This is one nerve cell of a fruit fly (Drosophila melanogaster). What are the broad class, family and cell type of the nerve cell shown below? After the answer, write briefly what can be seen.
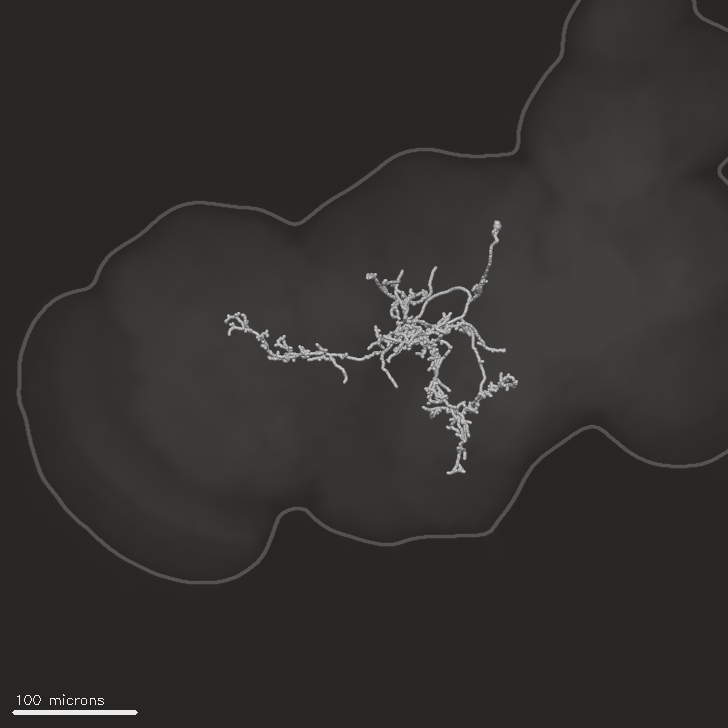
It is a central-brain intrinsic neuron. The family is hemilineage DL1_ventral. Its cell type is VES205m. From left to right in the picture it spans about 250 microns. In this view it is about as wide as it is tall.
